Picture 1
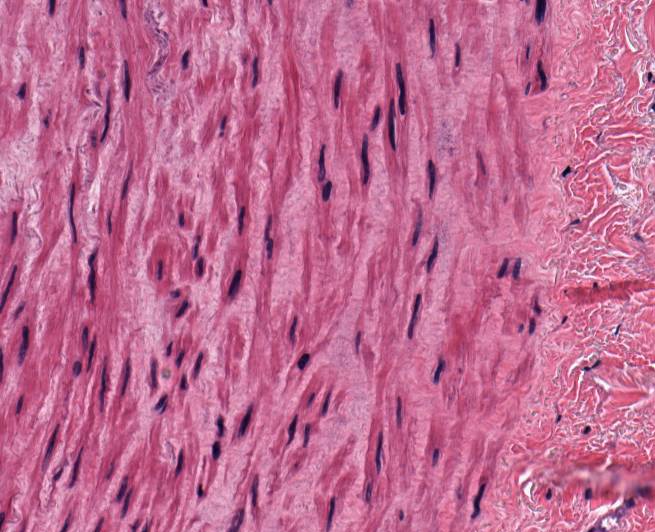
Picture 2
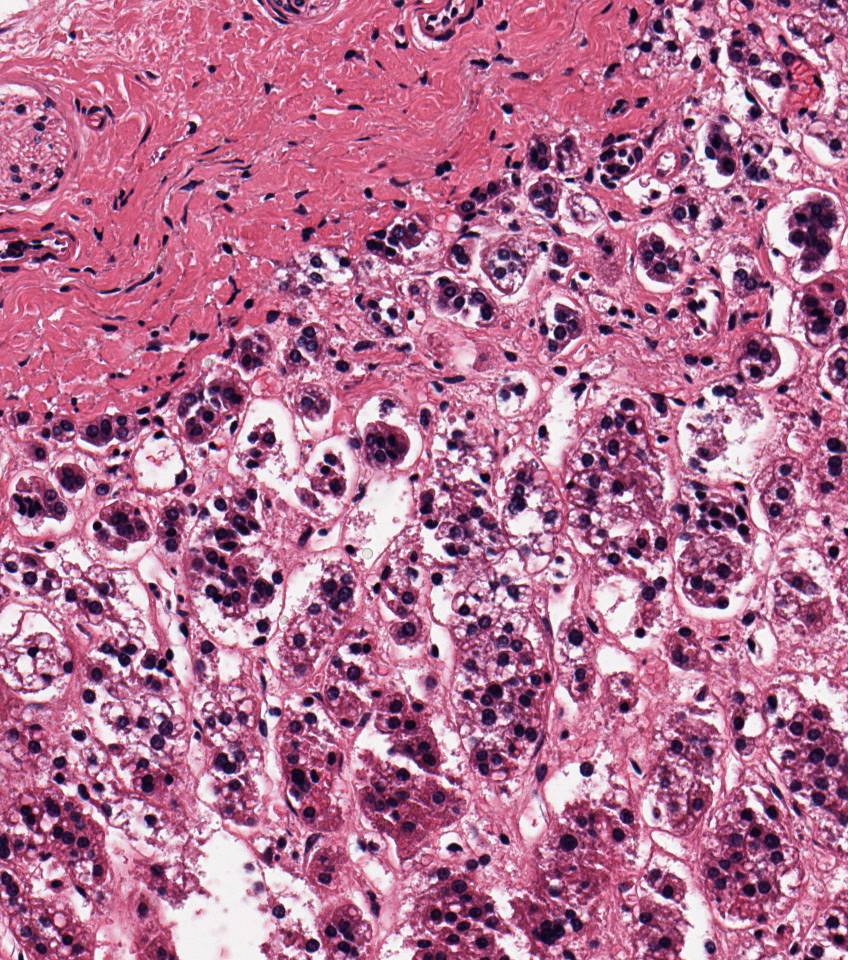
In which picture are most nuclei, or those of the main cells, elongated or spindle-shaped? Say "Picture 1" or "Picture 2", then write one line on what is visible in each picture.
Picture 1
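In picture 1: The muscle cell nuclei are elongated and cigar-shaped.
In picture 2: The nuclei of the cells within the nests are small, round and darkly stained.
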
